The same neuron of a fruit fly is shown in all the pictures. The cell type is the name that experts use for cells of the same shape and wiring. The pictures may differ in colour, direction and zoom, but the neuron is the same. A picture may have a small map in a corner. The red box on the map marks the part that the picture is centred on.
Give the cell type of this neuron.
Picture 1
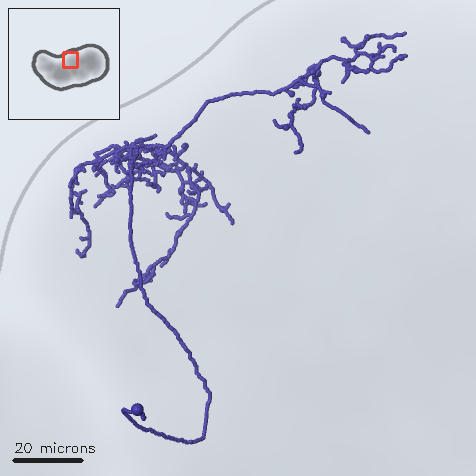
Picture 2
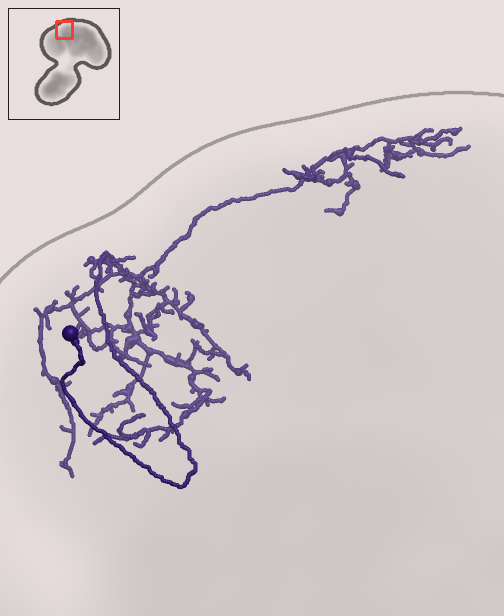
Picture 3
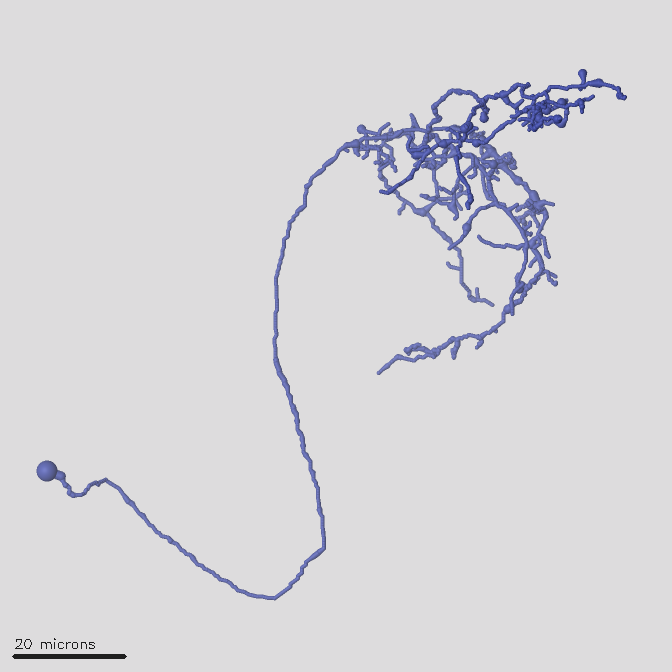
LHAV5a2_a2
